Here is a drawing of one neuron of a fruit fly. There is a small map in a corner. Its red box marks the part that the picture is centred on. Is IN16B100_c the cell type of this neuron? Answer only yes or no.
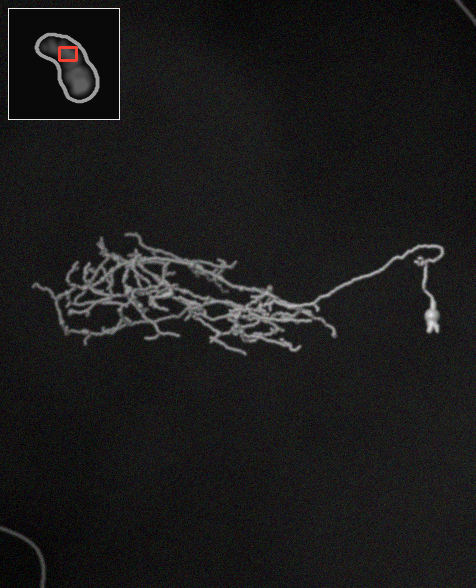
yes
